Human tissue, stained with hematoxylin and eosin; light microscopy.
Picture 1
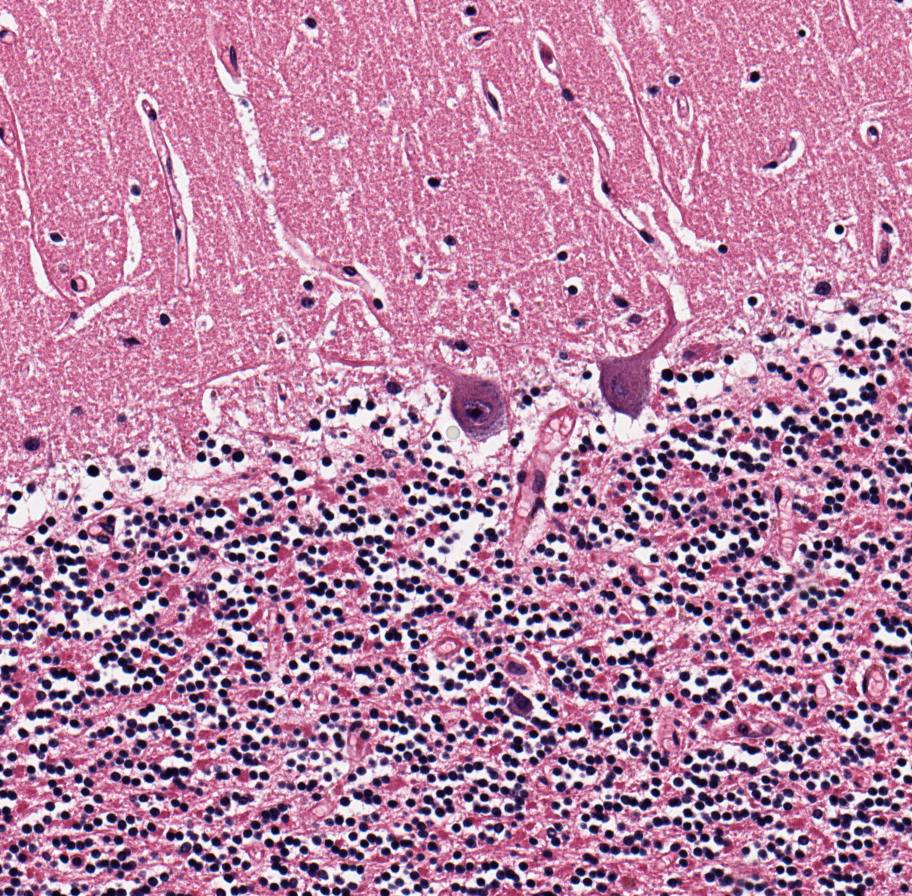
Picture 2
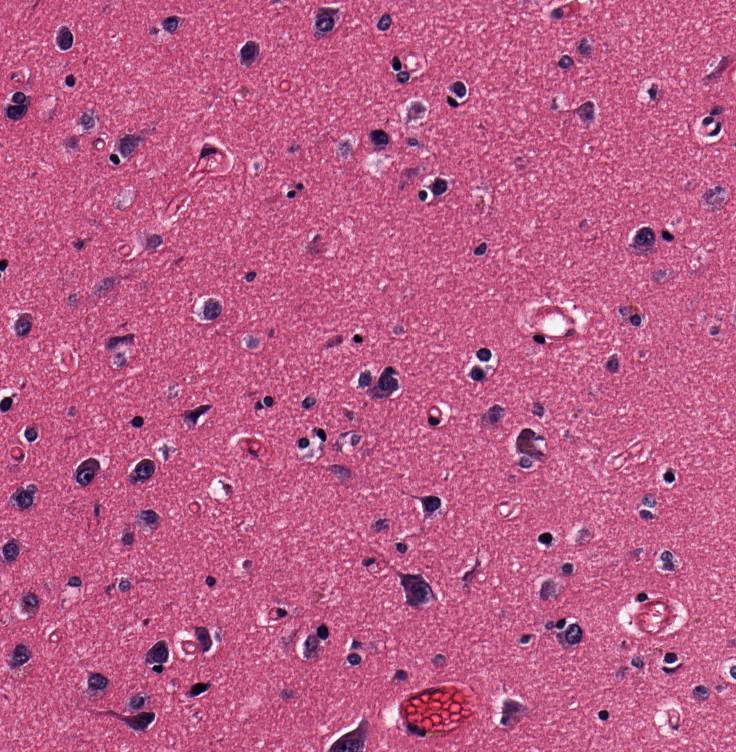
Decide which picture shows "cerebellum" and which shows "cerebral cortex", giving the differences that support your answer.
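Here the first picture is cerebellum and the second is cerebral cortex. In the cerebellum, a lower layer is crowded with small, round, dark-staining granule cell nuclei with scant visible cytoplasm, while the pale upper layer has only scattered small nuclei spread thinly through pink neuropil.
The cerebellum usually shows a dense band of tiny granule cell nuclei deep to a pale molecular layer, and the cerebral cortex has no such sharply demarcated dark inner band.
Of the Purkinje cells, the left-hand one shows a round, pale nucleus with a dark central nucleolus in purple cytoplasm, and the right-hand one tapers into a stout dendrite running up into the pale layer.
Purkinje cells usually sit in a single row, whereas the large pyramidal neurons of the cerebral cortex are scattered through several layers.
The cerebral cortex has its cells lying singly and fairly evenly across the whole field, with no grouping into glands, tubules or other units. Some neurons there have angular, triangular purple bodies with a tapering process, as at the lower centre, set in finely granular pink neuropil with tiny pale vacuoles. At the bottom centre I also see a small vessel tightly packed with bright red erythrocytes.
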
